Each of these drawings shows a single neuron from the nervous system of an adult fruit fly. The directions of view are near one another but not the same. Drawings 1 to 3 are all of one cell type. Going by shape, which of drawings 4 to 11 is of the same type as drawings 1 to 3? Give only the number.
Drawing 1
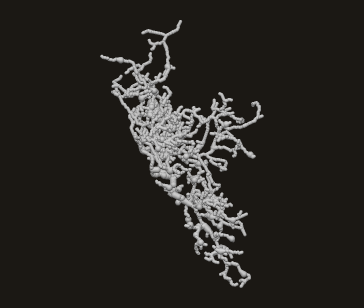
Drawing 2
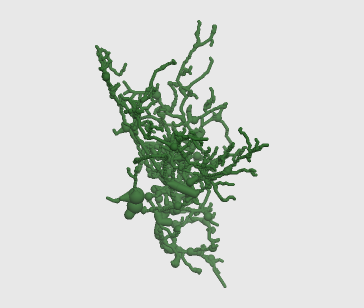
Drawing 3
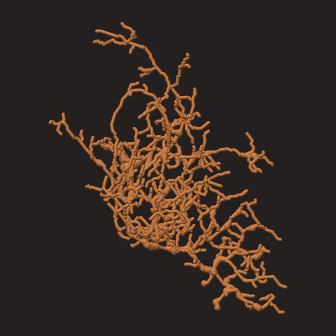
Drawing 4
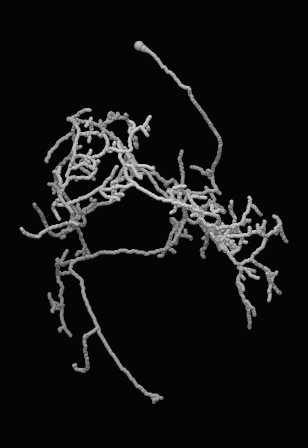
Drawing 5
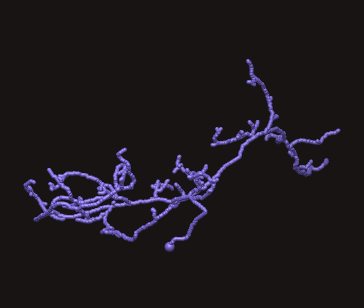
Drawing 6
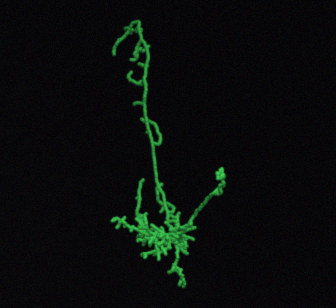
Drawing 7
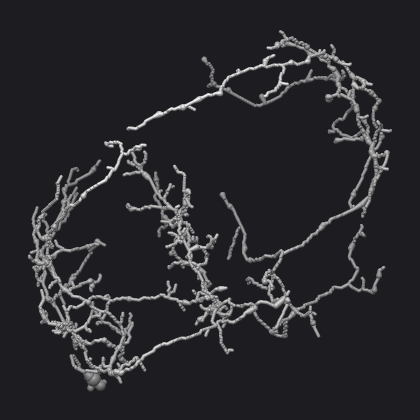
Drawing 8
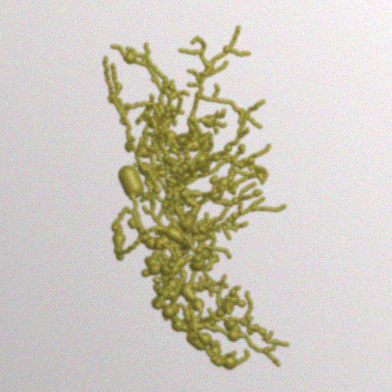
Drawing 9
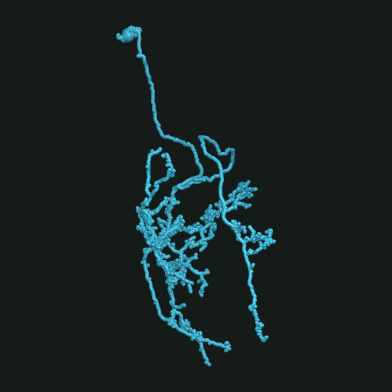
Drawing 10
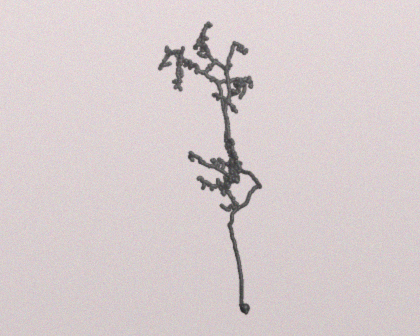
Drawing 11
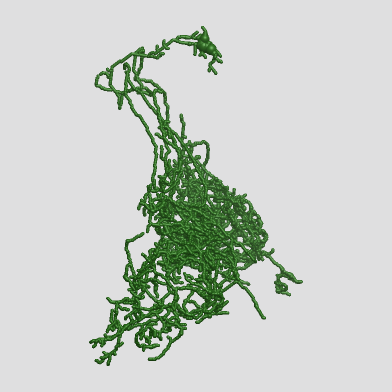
8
